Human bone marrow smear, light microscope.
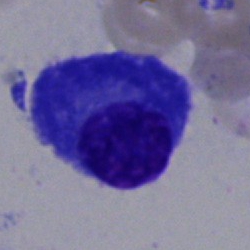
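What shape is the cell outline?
Irregular and roughly triangular, with slightly fuzzy edges.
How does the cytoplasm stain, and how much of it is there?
Deep blue, and abundant, covering more of the cell than the nucleus does.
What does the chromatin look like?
Dark purple, clumped into patches.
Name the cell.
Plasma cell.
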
